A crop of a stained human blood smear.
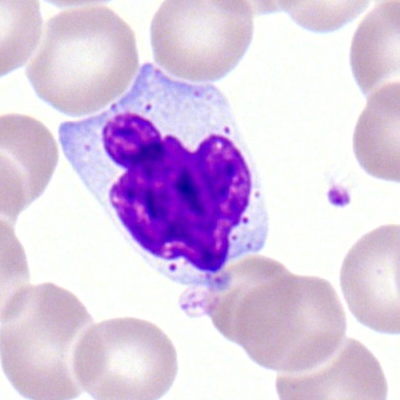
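Lymphocyte, the middle cell of a stained human blood smear. Chromatin: dark purple and clumped, with paler streaks between the clumps. Cytoplasm: pale blue, its widest band to the upper left of the nucleus, with a few fine reddish granules scattered through it.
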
